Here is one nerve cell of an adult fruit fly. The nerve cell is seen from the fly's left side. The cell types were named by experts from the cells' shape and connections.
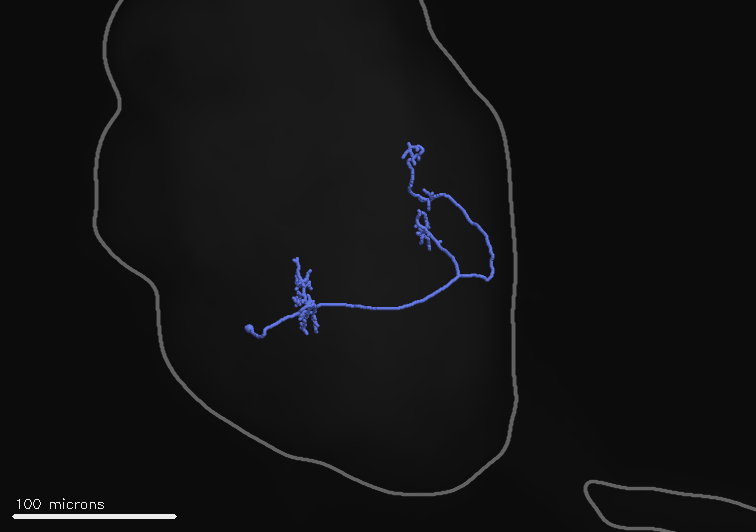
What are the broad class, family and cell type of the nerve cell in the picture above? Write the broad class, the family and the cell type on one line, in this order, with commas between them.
visual projection neuron, MeTu, MeTu4f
